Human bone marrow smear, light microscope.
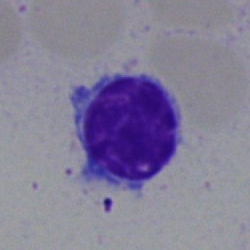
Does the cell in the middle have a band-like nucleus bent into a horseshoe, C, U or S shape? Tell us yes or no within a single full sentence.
No, in this cell the nucleus forms a single compact round or oval shape.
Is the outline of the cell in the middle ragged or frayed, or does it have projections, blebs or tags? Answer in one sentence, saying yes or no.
Yes, a rough outline, ragged or with projections, blebs or tags, belongs to this cell.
